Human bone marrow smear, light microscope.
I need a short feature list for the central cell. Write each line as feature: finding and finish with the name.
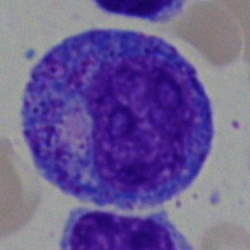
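Cytoplasm colour: blue
Granules: many, purple-red, in the cytoplasm
Clear zone: pale, in the cytoplasm against the left side of the nucleus
Neighbours: other nucleated cells just above and just below
Name: promyelocyte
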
